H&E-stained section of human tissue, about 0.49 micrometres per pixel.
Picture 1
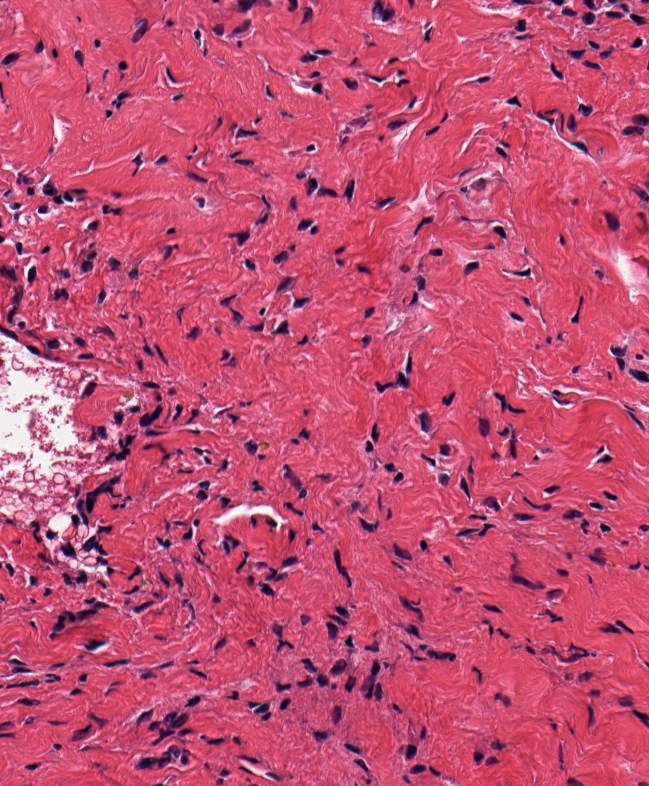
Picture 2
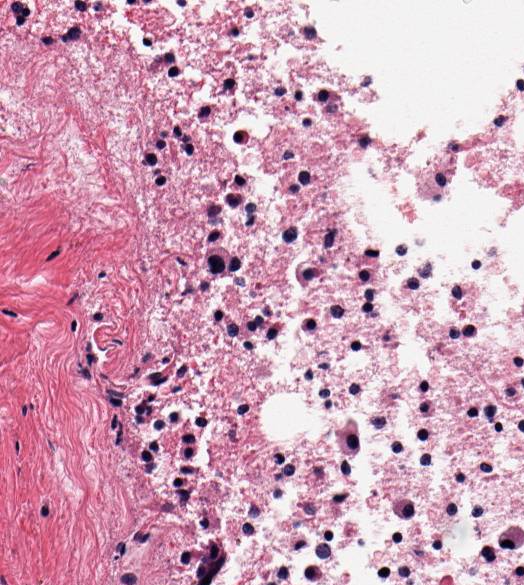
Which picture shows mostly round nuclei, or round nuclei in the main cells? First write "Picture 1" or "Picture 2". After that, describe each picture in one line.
Picture 2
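Picture 1: The scattered nuclei are small, dark and spindle-shaped to wavy, with little visible cytoplasm.
Picture 2: Many small, round, dark-staining nuclei lie scattered singly throughout the loose tissue.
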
